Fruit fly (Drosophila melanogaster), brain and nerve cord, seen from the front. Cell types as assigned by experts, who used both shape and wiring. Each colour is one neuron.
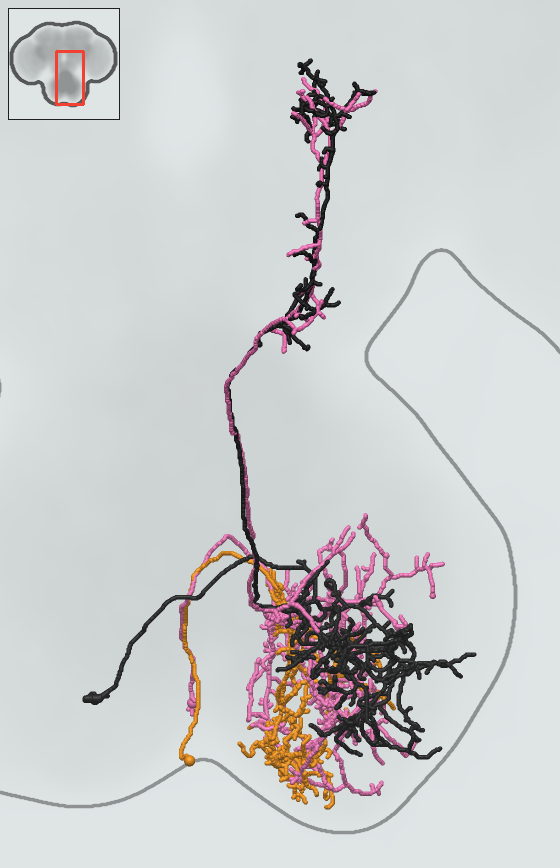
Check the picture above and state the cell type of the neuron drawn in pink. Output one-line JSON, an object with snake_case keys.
{"cell_type": "AN12B017"}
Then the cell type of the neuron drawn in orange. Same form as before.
{"cell_type": "IN12B036"}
